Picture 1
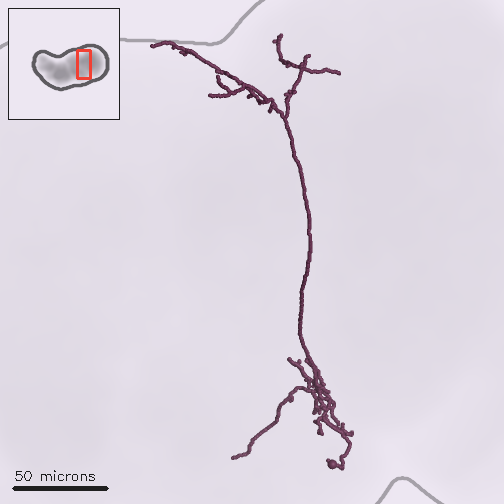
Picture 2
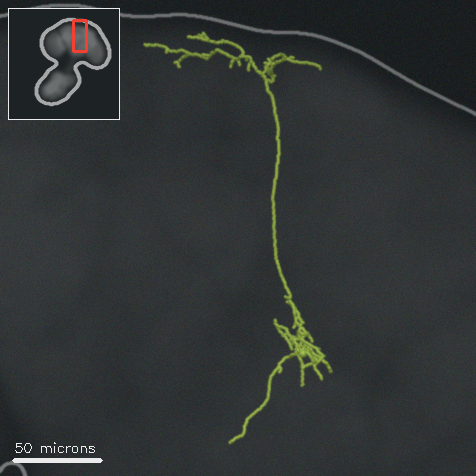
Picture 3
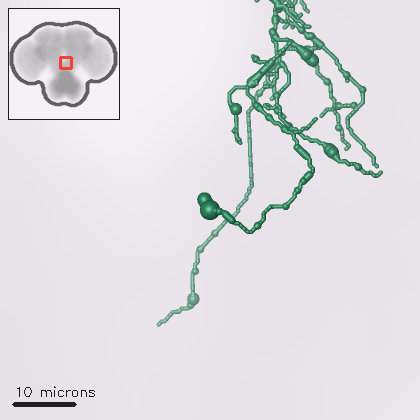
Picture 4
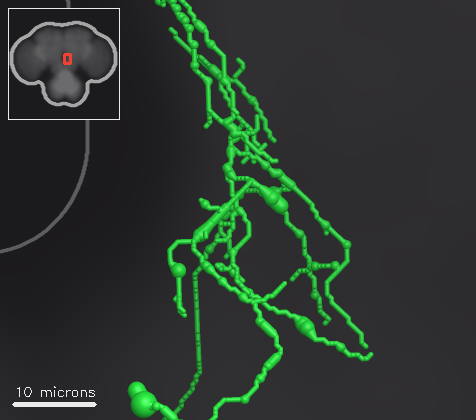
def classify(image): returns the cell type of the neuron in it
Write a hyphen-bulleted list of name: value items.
- cell type: CB1008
